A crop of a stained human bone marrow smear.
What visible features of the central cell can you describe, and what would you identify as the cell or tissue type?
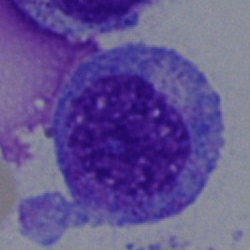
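Nucleus off-centre; wider rim of cytoplasm at upper right. Chromatin dark purple, clumped, with many small pale gaps. Cytoplasm blue, mottled and grainy in texture. Promyelocyte.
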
